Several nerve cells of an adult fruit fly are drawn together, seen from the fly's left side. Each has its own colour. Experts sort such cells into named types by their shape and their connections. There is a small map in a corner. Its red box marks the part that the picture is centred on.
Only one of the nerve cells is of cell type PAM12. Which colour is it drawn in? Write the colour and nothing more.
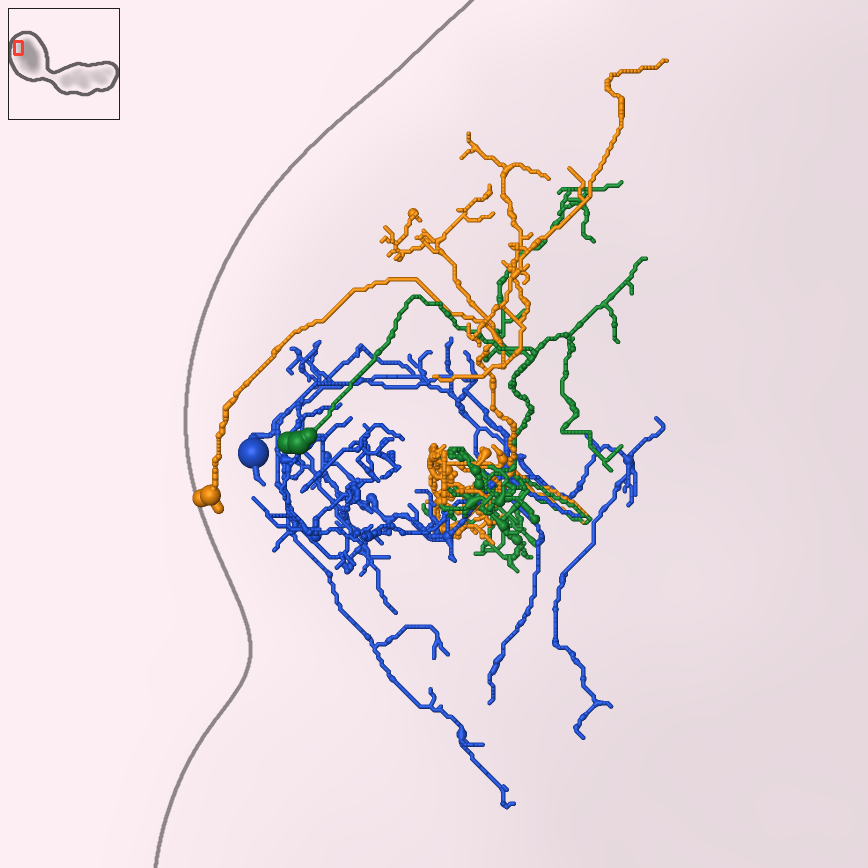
blue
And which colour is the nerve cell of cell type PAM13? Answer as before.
orange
